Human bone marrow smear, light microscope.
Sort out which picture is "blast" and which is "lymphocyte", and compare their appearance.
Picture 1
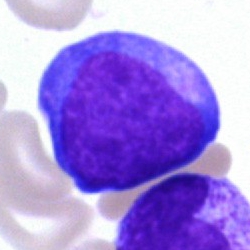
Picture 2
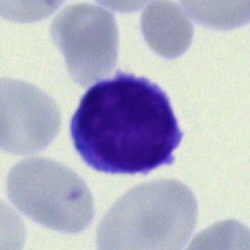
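Looking at the two, I'd put it this way: picture 1 is the blast, and picture 2 is the lymphocyte. Starting with the chromatin, the blast's is finely textured and evenly spread instead of gathered into coarse blocks, whereas the lymphocyte's is dense and dark purple.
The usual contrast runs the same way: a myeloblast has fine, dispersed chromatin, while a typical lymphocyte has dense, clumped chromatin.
Then the cytoplasm: in the blast it stains a deep blue, while around the lymphocyte's nucleus I can see almost none at all.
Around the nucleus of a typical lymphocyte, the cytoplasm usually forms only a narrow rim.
I find no nucleoli in the lymphocyte.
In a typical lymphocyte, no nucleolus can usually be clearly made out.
Neither cell shows any granules that I can see. Both outlines are round, but the blast's is smooth and has no sharp angles, while the lymphocyte has a small bump projecting from its lower right edge. I also notice another nucleated cell lying against the blast's lower right edge.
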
